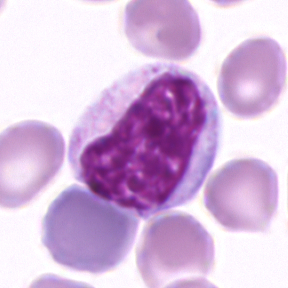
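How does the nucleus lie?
Elongated, tilted from upper right to lower left.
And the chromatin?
Dark purple, clumped, with paler streaks between the clumps.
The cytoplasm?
Its rim is wider upper left than right, with fine pinkish granules scattered through.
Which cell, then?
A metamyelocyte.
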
